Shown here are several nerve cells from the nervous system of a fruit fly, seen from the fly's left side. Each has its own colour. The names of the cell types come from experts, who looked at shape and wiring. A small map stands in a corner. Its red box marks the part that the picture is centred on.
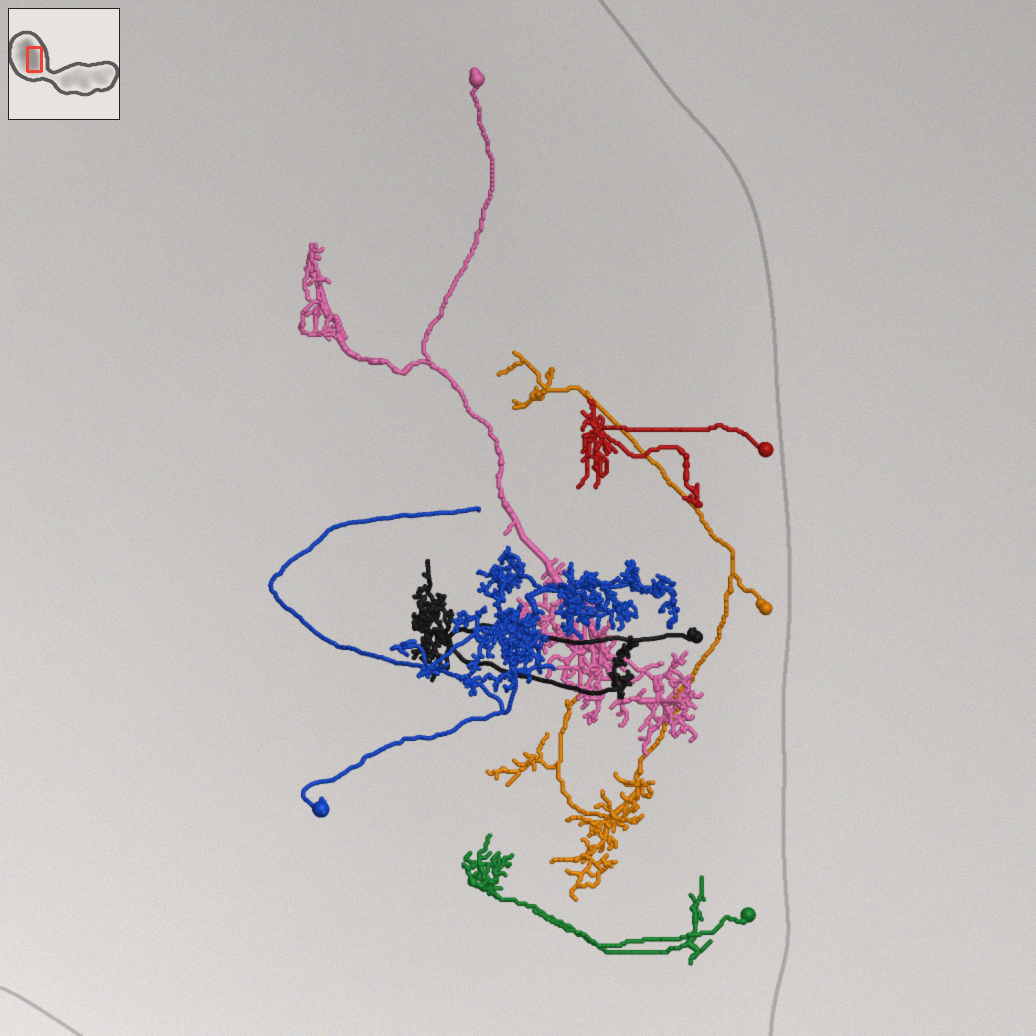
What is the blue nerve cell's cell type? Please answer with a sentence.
The cell type is TmY14.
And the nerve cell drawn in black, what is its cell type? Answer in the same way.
The cell type is T5a.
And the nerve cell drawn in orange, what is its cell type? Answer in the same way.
The cell type is LLPC2.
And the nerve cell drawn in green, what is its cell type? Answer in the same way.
The cell type is T5d.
